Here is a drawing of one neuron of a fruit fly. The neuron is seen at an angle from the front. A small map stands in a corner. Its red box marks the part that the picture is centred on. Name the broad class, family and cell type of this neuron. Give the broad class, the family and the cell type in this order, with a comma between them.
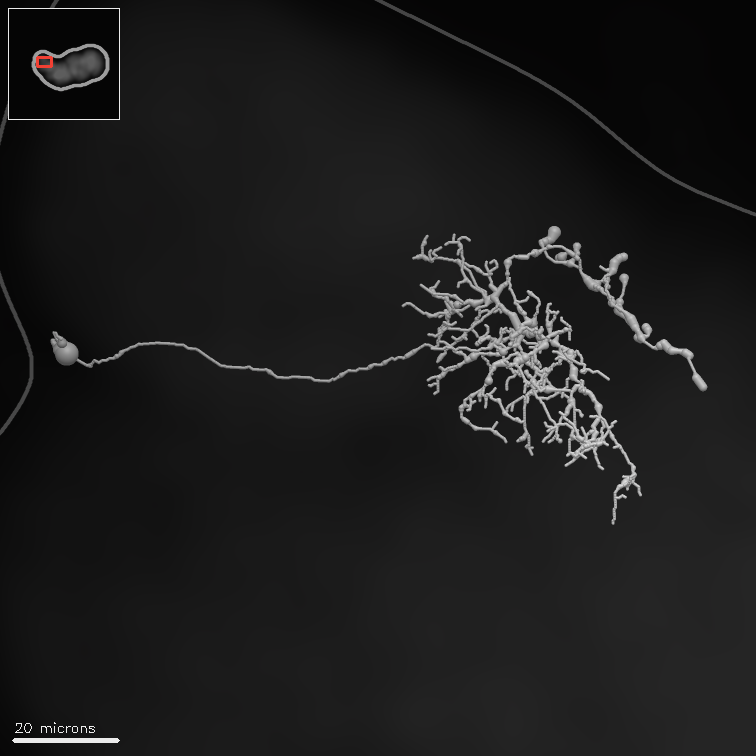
nerve-cord intrinsic neuron, hemilineage 06A, IN06A117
